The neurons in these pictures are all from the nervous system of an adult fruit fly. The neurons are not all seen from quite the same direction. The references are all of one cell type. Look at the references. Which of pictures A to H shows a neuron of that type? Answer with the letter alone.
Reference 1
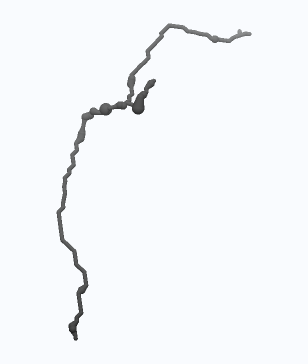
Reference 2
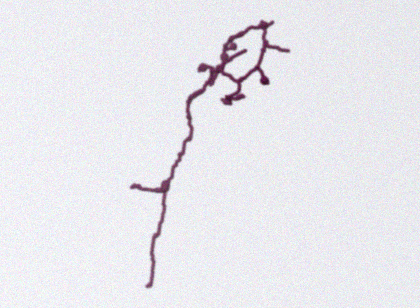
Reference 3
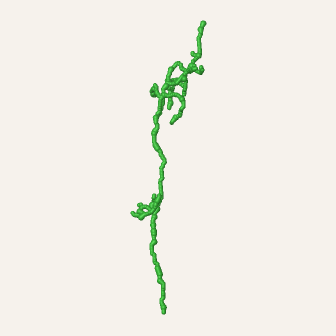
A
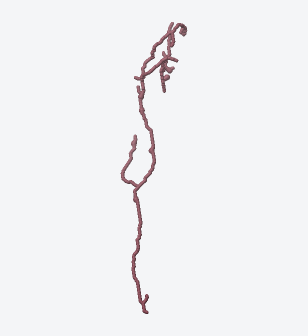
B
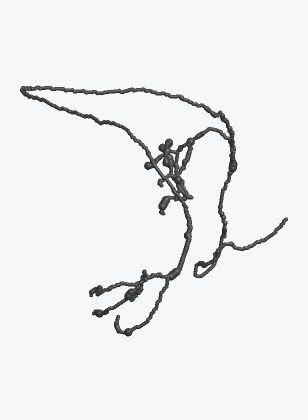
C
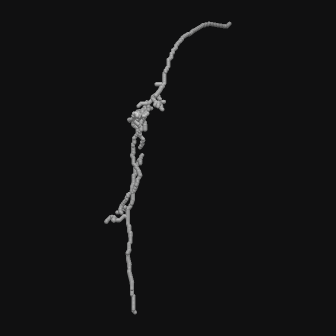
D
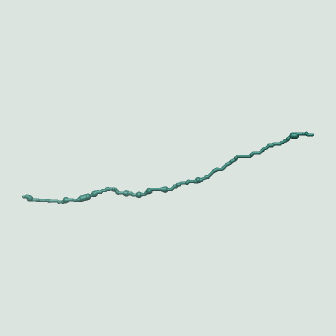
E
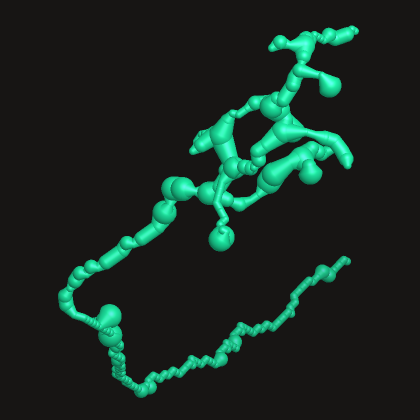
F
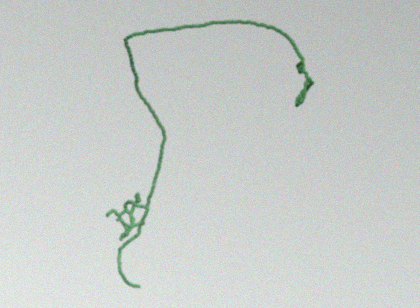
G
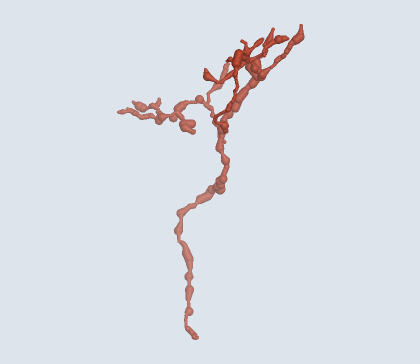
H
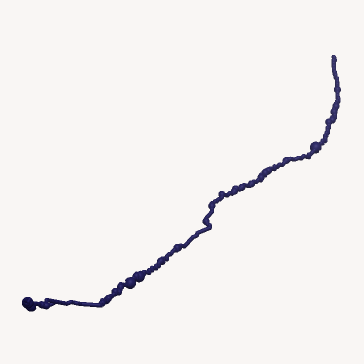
C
